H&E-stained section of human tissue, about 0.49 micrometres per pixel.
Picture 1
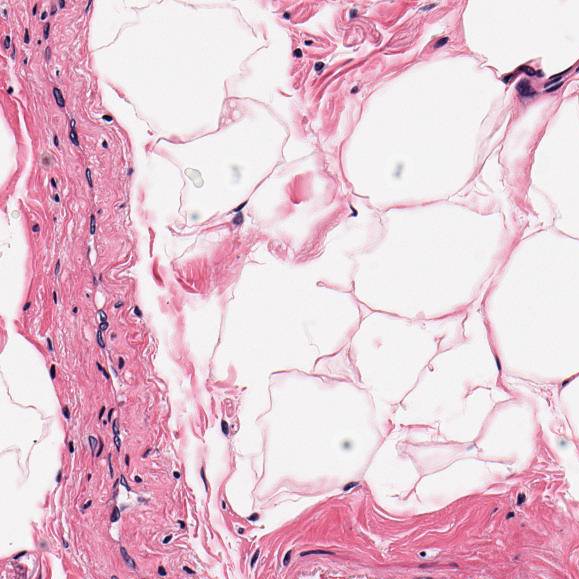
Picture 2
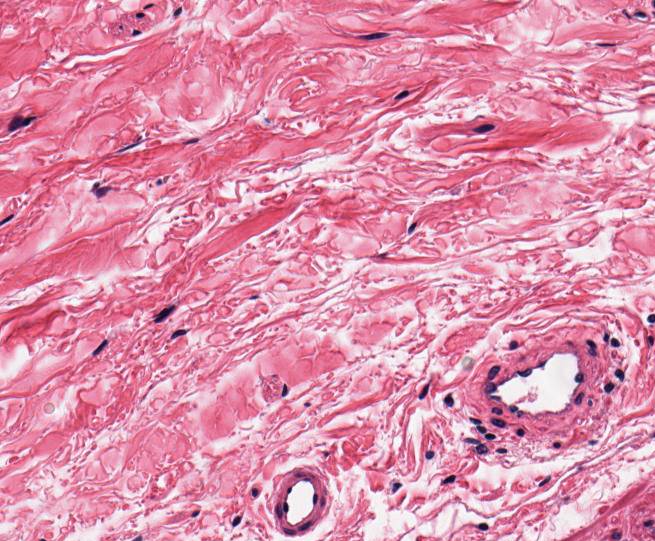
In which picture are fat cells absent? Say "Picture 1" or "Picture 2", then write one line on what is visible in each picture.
Picture 2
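Picture 1: Mature fat cells fill the centre and right side of the field.
Picture 2: No fat cells are seen in the field.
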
